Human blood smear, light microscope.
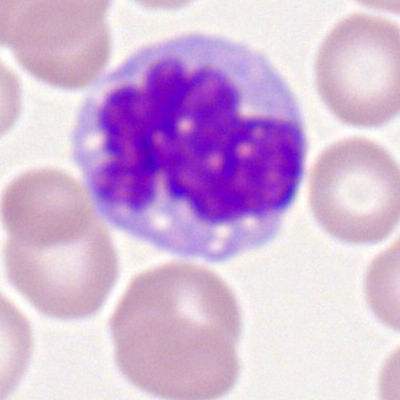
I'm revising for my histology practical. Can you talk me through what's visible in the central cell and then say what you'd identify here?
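Look at how the nucleus folds into several lobes that stay connected, with dark purple chromatin staining unevenly in clumps. Around it the cytoplasm is a pale lilac-blue, dotted with small clear vacuoles, mostly toward the bottom. That's a monocyte.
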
